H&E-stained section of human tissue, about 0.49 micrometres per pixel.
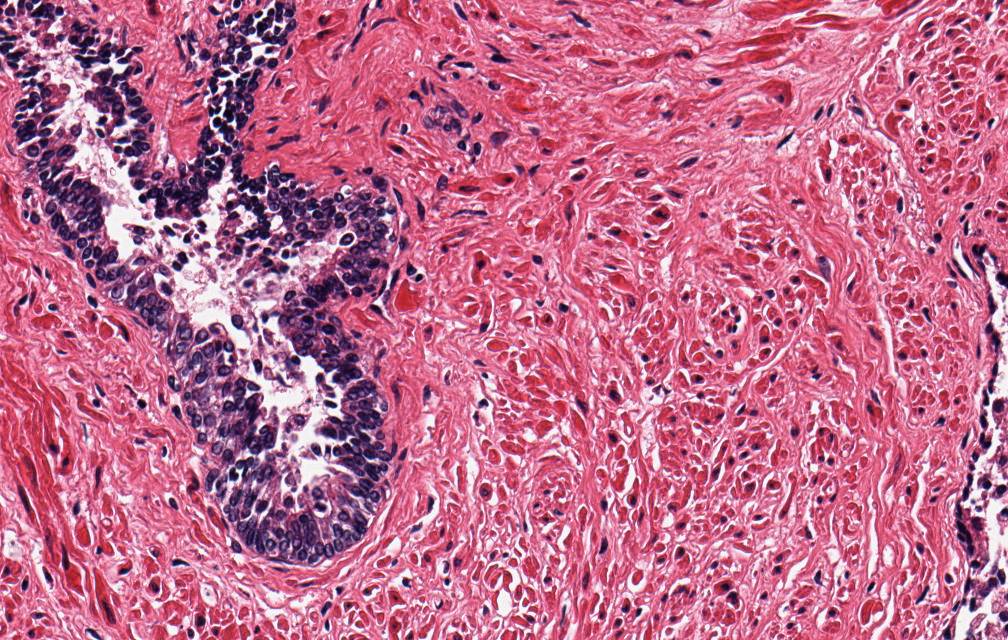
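Prostate, H&E: notice how the gland lumen is irregular and branching, the epithelium folding into it. Inside sits pale, wispy material with a few loose cells. Out in the stroma, smooth muscle bundles with bright pink cytoplasm run in varied directions, and the small stromal nuclei are scattered, many elongated and spindle-shaped.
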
